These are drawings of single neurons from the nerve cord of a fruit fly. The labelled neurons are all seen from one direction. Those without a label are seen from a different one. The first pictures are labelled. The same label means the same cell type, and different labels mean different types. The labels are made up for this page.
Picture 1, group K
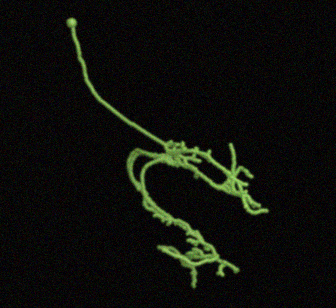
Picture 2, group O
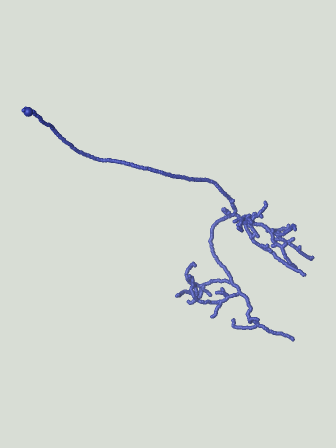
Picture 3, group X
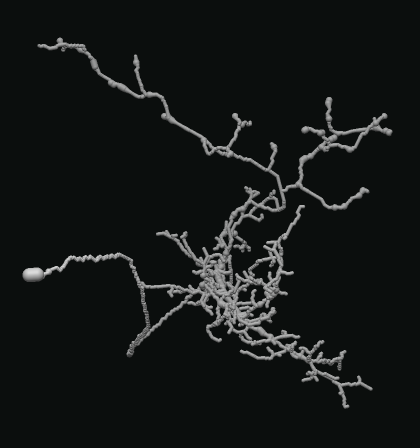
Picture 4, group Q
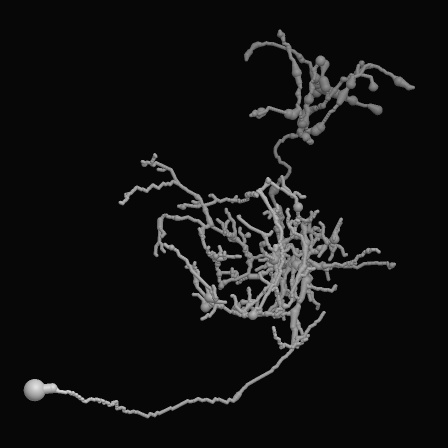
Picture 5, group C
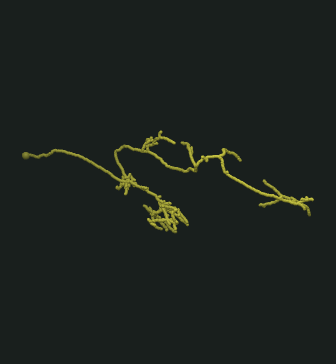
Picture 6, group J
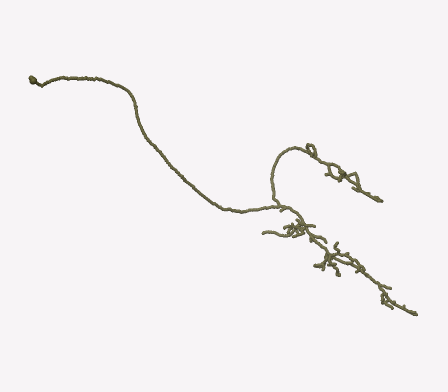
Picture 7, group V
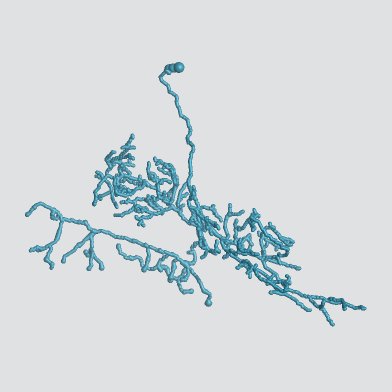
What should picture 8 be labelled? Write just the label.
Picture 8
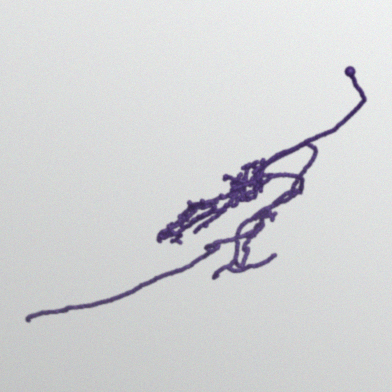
group K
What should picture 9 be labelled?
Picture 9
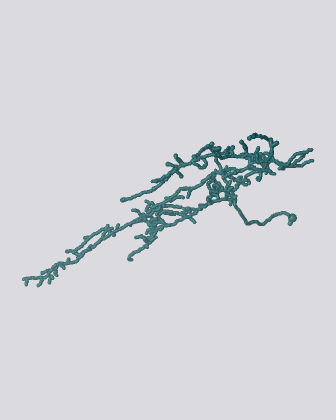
group V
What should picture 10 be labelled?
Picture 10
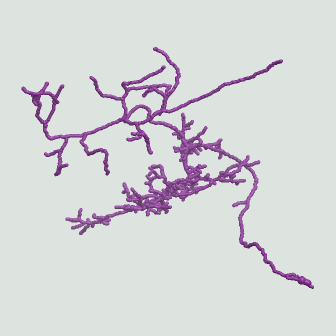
group X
